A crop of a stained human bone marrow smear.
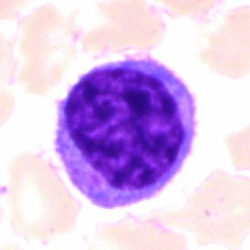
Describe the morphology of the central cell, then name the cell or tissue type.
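Checking the chromatin first, it is clumped into dark patches with paler areas between them. Next, the nucleus shows no visible nucleolus. Then the cytoplasm: its rim is widest at the lower left, and no granules appear in it. Final item on the list is the name, plasma cell.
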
